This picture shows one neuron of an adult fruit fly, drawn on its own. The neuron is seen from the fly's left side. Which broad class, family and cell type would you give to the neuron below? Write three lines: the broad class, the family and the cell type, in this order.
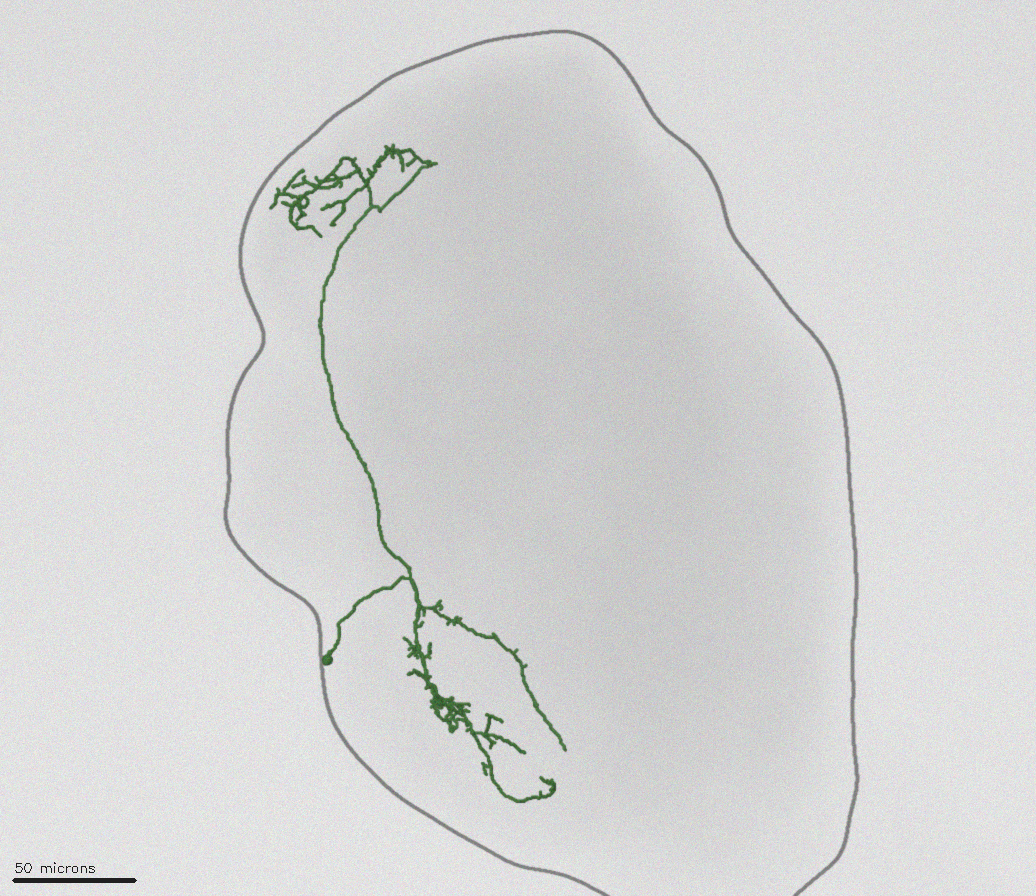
central-brain intrinsic neuron
hemilineage FLAa2
GNG595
